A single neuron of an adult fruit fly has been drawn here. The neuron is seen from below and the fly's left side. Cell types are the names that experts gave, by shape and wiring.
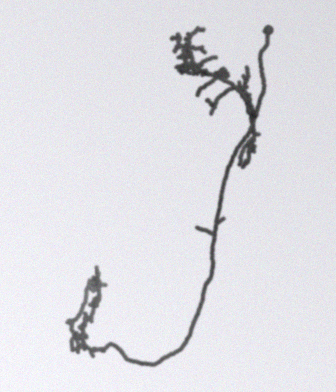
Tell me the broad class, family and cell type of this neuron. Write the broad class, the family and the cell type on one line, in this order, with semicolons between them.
central-brain intrinsic neuron; hemilineage VPNp1_medial; PLP187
